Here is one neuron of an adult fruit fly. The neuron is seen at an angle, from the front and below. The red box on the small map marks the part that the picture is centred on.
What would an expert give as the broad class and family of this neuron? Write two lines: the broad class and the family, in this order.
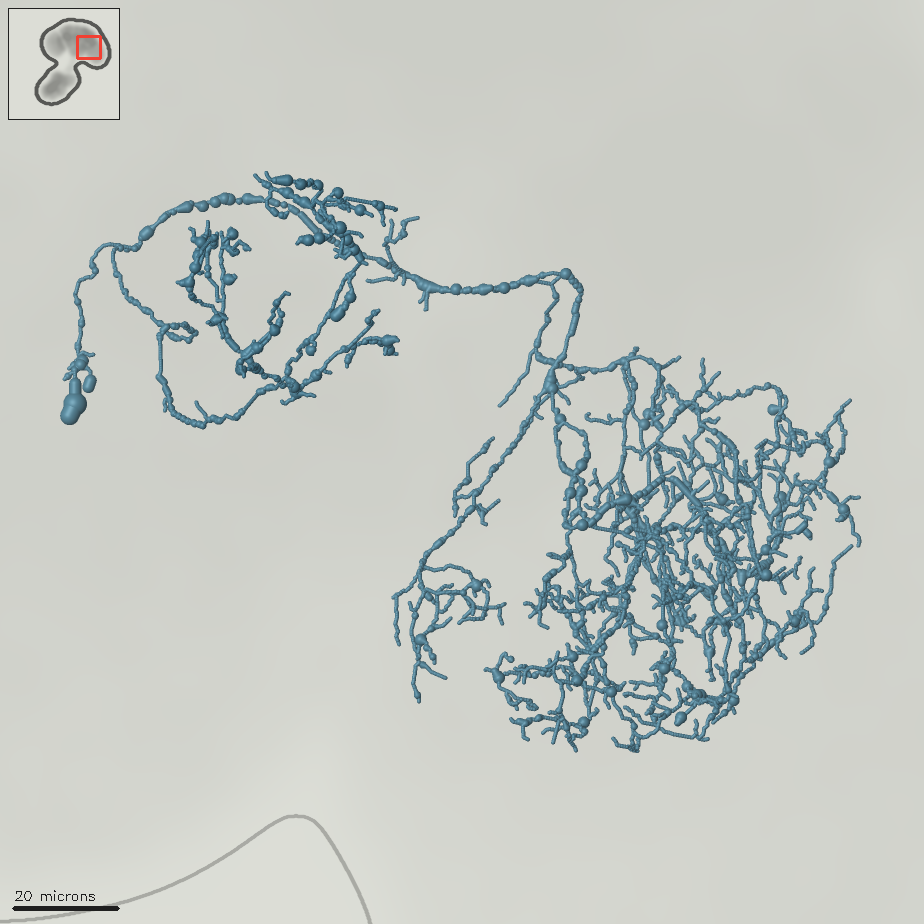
visual projection neuron
LT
